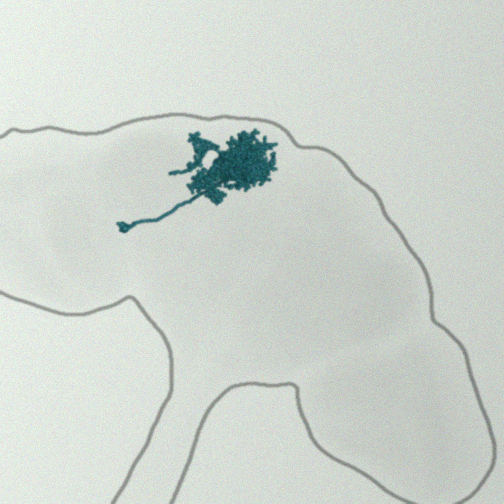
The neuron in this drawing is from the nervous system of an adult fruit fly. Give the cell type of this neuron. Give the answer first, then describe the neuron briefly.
The cell type is PPL107. It is a central-brain intrinsic neuron. It is in the brain and does not reach the nerve cord. The cell body can be seen on the left of the picture.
